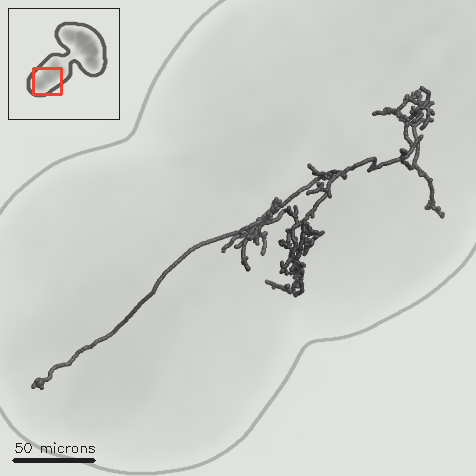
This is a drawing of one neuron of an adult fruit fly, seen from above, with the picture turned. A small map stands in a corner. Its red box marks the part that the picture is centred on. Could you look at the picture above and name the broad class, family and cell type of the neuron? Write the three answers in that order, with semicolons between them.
nerve-cord intrinsic neuron; hemilineage 06B; IN06B083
